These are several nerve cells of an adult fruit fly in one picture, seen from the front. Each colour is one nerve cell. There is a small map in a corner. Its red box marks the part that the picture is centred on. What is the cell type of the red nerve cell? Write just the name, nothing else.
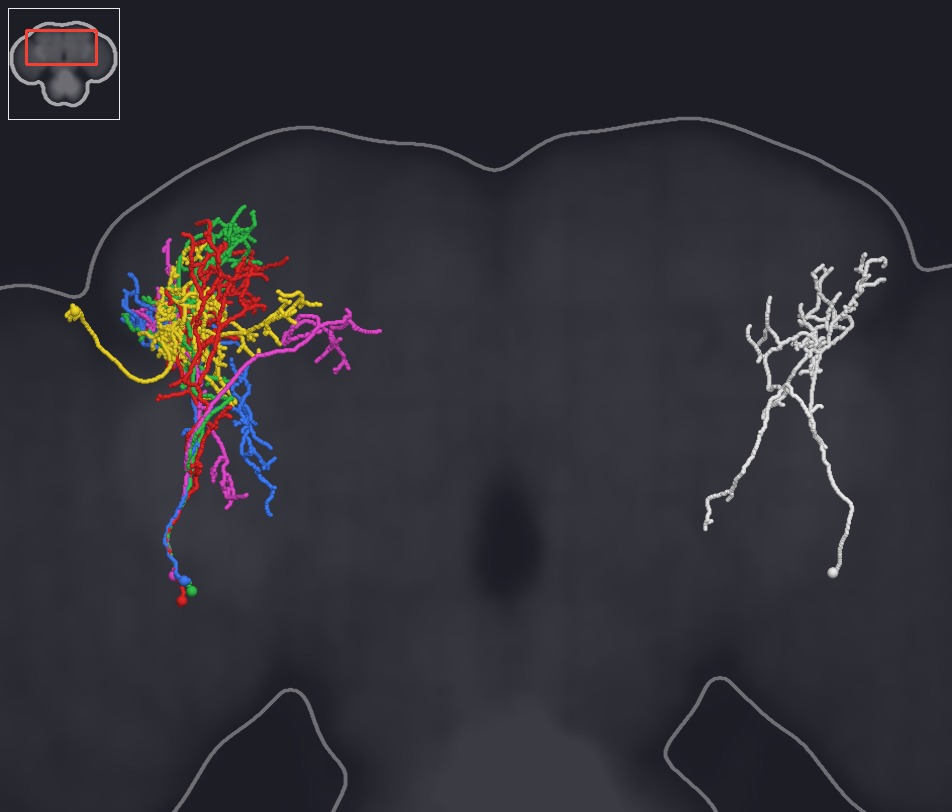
LHAV1f1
